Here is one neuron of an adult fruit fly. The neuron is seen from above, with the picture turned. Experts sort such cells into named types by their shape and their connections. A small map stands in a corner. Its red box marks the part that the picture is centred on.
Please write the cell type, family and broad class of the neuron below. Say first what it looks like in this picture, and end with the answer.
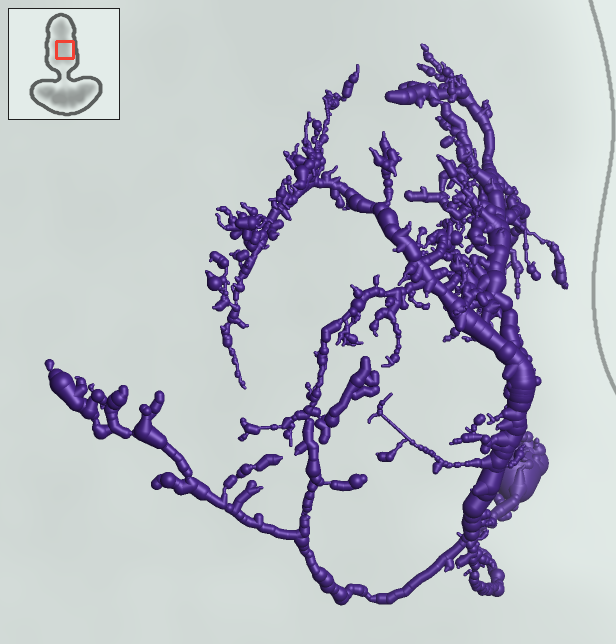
It is in the nerve cord and does not reach the brain. The picture shows more than a hundred branch ends. Its cell type is IN03B001. Its family is hemilineage 03B. It is a nerve-cord intrinsic neuron.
